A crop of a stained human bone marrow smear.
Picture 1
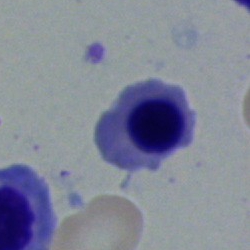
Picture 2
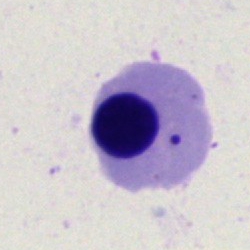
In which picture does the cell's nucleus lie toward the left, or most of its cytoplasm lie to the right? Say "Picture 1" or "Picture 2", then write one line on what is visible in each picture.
Picture 2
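What picture 1 shows: The nucleus sits off-centre, towards the right side of the cell.
What picture 2 shows: The nucleus sits off-centre toward the left side of the cell.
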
